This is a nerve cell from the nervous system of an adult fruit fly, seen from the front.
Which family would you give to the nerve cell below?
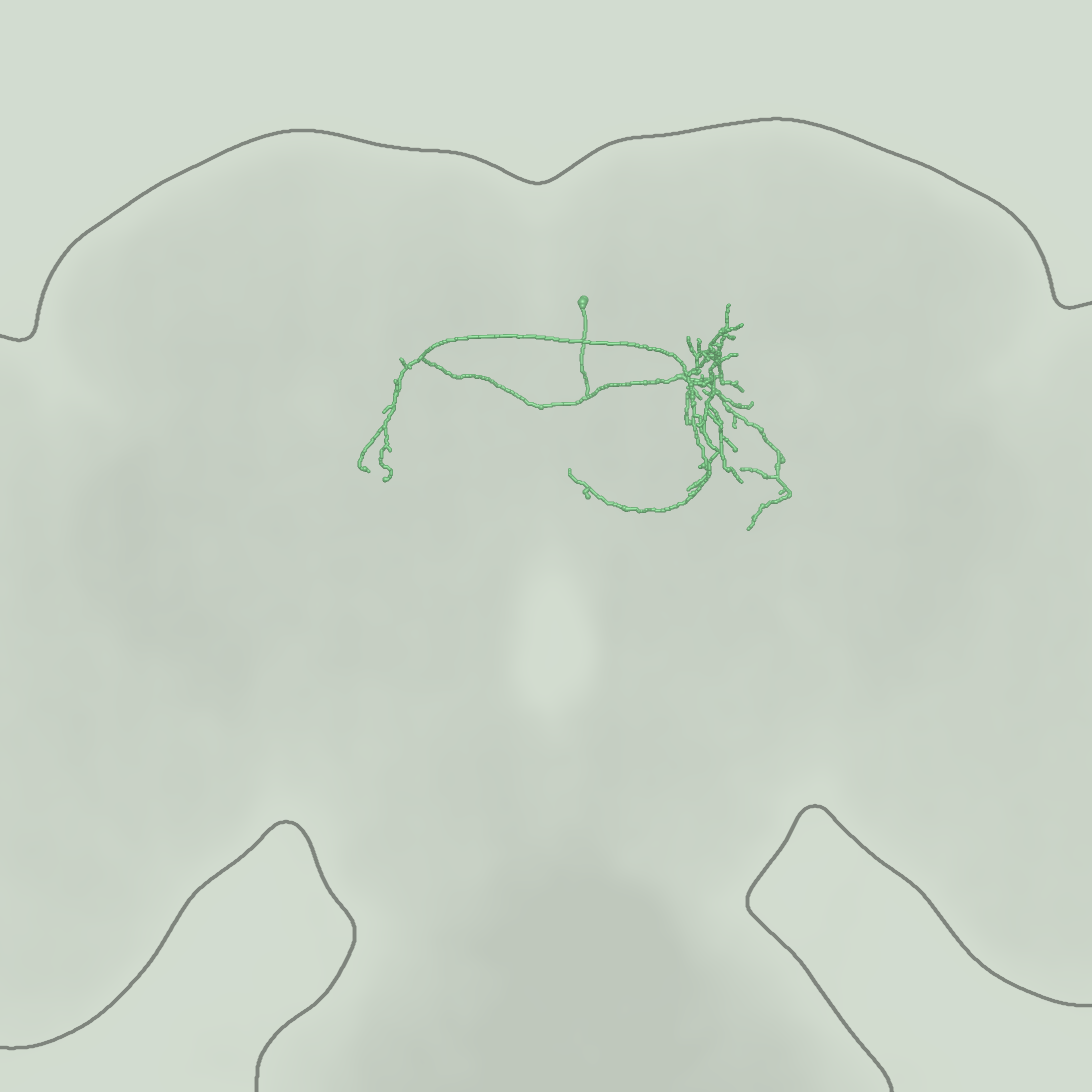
hemilineage DM1_dorsal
